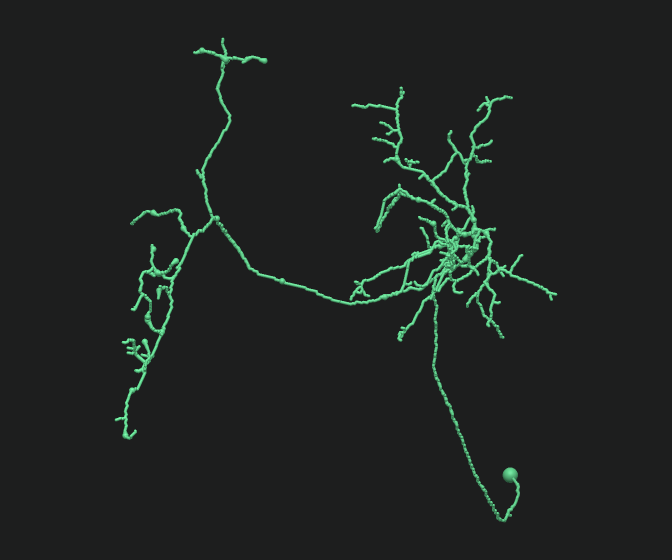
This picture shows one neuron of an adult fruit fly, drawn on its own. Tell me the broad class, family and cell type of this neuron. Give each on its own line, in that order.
nerve-cord intrinsic neuron
hemilineage 07B
IN07B084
